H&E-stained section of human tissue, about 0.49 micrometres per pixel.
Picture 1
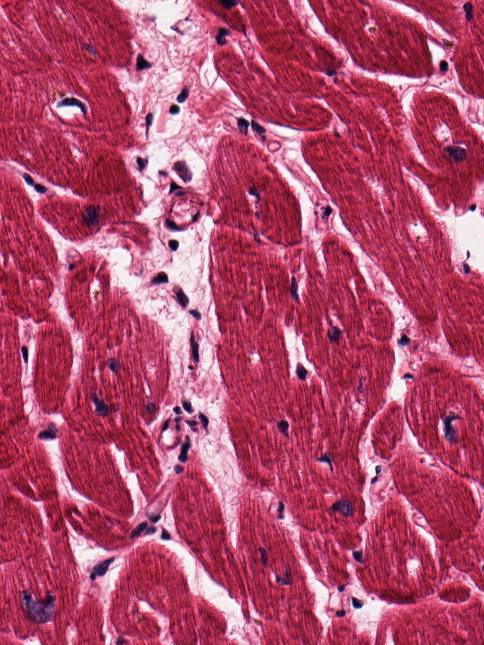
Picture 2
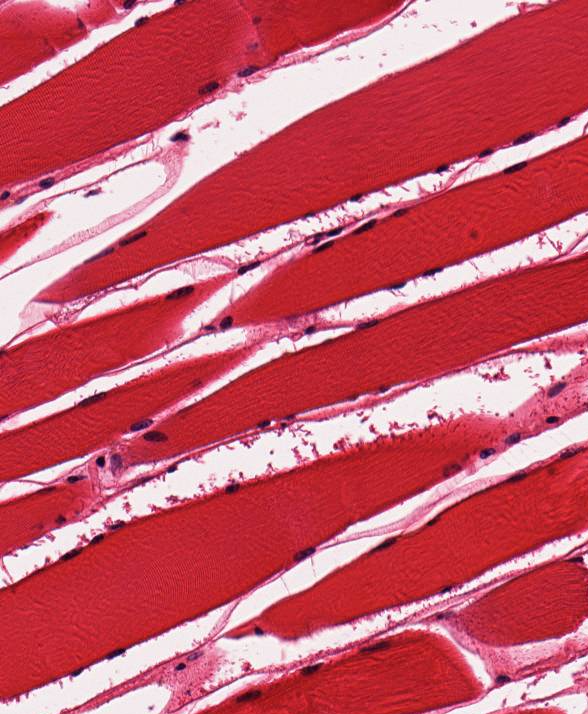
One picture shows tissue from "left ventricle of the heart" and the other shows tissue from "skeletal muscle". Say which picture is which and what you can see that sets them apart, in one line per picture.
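Picture 1 is from the left ventricle of the heart. Several fibres show a pale clear zone in the cytoplasm at the poles of the central nucleus.
Picture 2 is from the skeletal muscle. The fibre nuclei lie at the edges of the fibres, just under their surface.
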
